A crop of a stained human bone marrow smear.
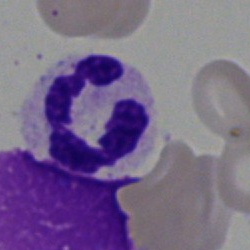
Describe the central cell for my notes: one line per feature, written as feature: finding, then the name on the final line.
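Outline: round and smooth, I note
Nucleus: a curved, horseshoe-like band, open side facing right
Chromatin: dense, dark purple, coarsely clumped, as I see it
Nucleoli: none I can find
Name: segmented neutrophil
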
